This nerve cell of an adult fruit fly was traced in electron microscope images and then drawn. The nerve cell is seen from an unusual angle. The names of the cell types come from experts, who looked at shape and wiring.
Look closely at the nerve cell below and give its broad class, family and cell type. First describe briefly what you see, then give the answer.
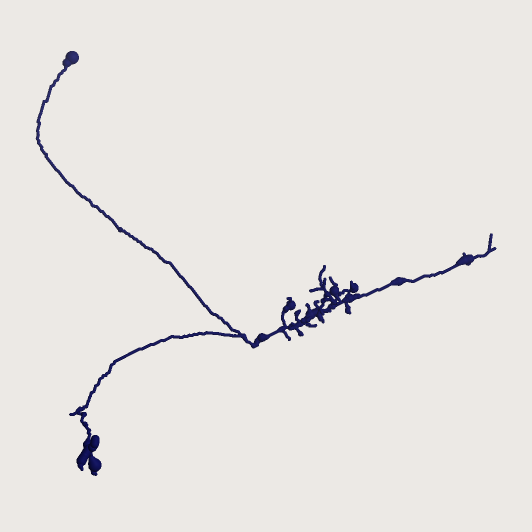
Its cell body lies at the upper left of the picture. As drawn here it is about as wide as it is tall. This is an optic-lobe intrinsic neuron. Its family is T. Its cell type is T2a.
